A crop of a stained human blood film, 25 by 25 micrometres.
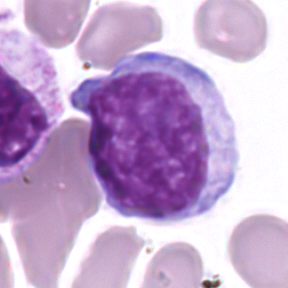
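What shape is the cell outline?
It is roughly round.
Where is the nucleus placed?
Off-centre, toward the left side of the cell.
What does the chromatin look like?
Finely granular, with paler patches.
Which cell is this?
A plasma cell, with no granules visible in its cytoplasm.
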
